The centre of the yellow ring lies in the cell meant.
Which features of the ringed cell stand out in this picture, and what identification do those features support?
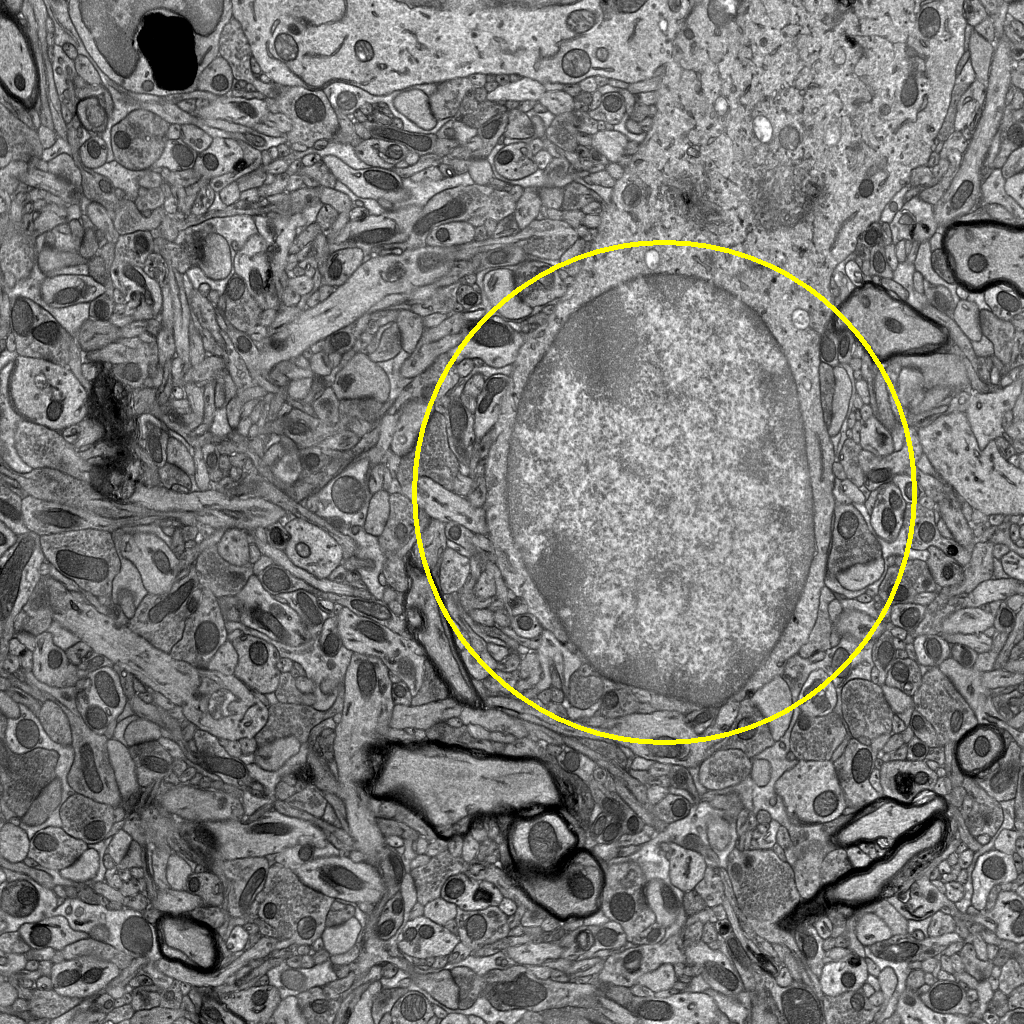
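Taking the nucleus first: it is a large oval, longer top to bottom than side to side, and lies whole within the picture. Next, its envelope runs smoothly round without deep folds or indentations. Then the chromatin, which is patchy, with broad darker clumps among paler granular areas. Last, the cytoplasmic rim shows no stacked cisterns of rough endoplasmic reticulum. This is an oligodendrocyte.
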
